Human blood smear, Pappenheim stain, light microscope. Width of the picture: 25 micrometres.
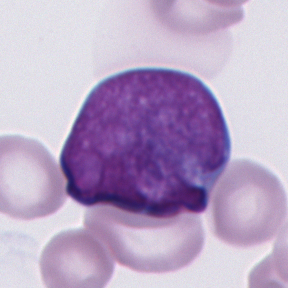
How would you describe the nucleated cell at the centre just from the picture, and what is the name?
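So this one's about 15 micrometres across and dome-shaped, rounded on top and flattened along the bottom edge. The nucleus takes up about 90% of the cell's area, and the chromatin is fine and evenly spread, with no coarse dark clumps. The cytoplasm is just a thin deep-blue rim, easiest to see along the lower border. That's a myeloblast.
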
